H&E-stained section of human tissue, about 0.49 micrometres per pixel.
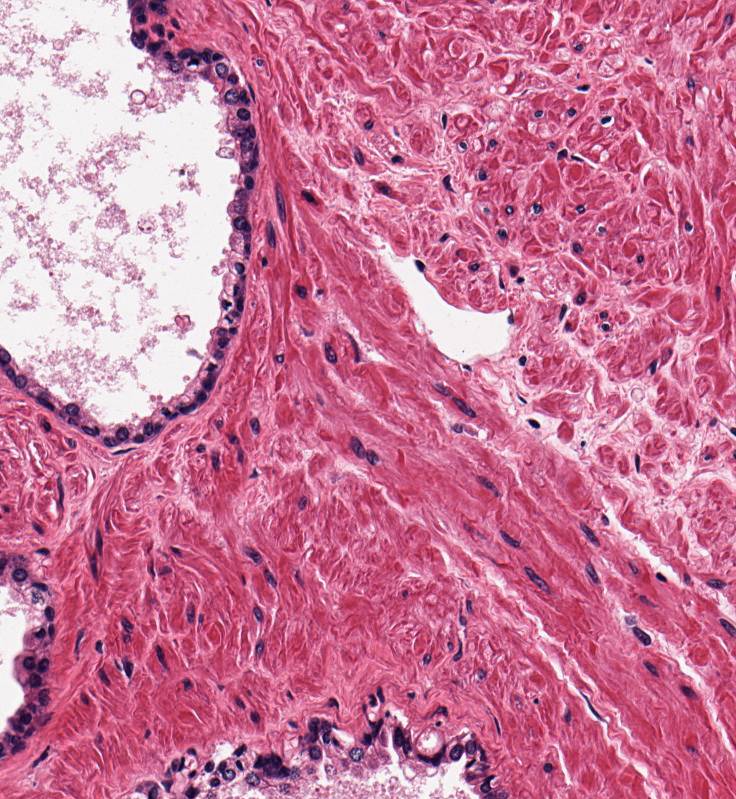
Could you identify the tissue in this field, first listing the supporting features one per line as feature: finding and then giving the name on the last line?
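Lumina: top left, left edge, bottom edge
Stroma: dense, pink, fills most of field, separates lumina
Lining: top left large lumen, single layer, low cuboidal cells, dark round nuclei
Stromal cells: smooth muscle, elongated blunt-ended nuclei, eosinophilic cytoplasm
Bundles: central, diagonal, upper left to lower right
Name: prostate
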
